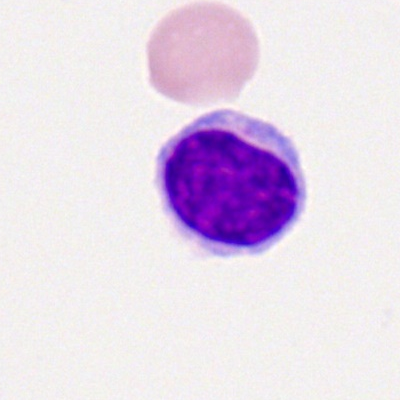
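Lymphocyte here in the middle of the smear, roughly round, with dark purple, coarsely clumped chromatin. Its cytoplasm is just a narrow pale blue rim, and you won't find any granules in it.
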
